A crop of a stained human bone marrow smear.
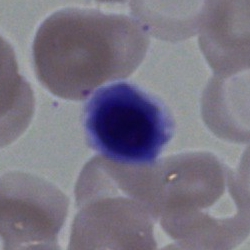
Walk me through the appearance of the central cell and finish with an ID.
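Nearly the entire cell is occupied by the nucleus, which stains a dense, dark purple throughout. No nucleoli are visible within it. The cytoplasm contains no visible granules. The cell is an erythroblast.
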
